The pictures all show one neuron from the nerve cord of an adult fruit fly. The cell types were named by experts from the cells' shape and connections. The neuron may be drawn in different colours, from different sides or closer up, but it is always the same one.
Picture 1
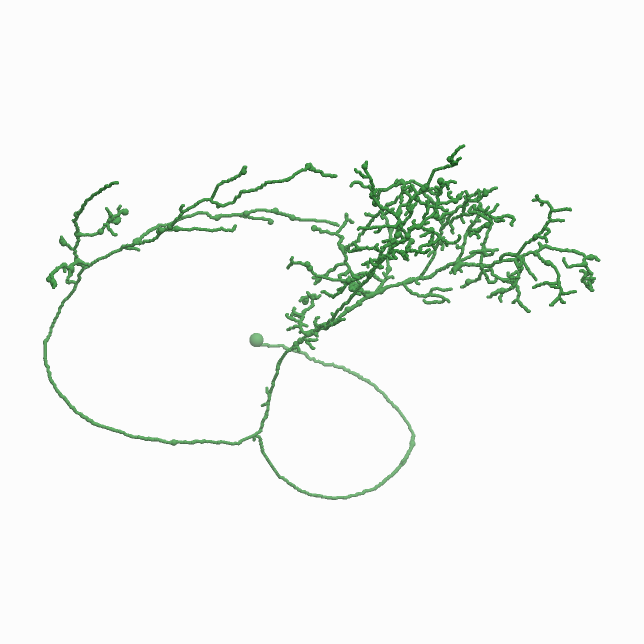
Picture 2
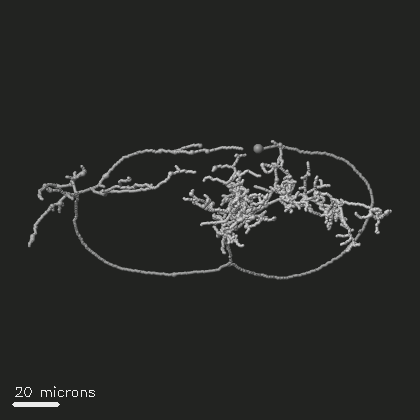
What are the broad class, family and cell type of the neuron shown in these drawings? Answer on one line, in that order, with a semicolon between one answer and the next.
nerve-cord intrinsic neuron; hemilineage 19B; IN19B070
